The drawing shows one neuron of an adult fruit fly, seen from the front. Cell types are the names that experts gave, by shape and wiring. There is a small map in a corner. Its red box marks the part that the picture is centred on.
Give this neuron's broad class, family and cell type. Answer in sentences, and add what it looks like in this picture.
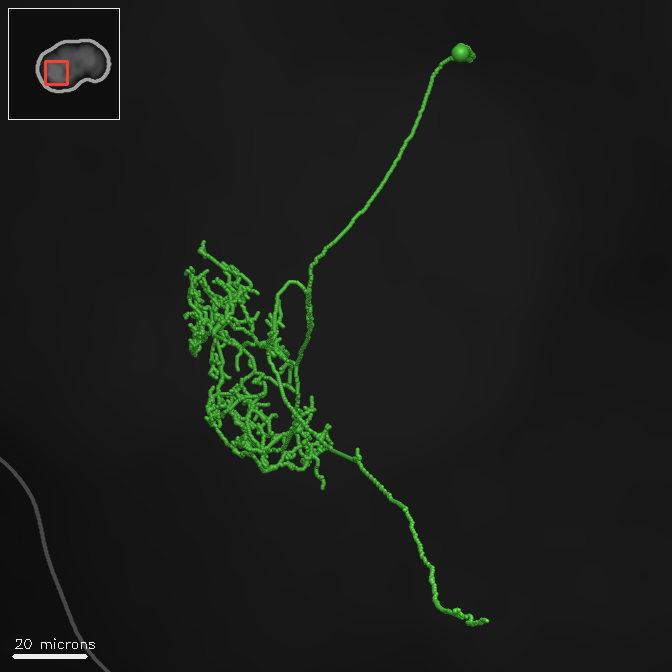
It is a nerve-cord intrinsic neuron. The family is hemilineage 23B. It is of cell type IN23B046. By the scale bar it is about 160 microns tall in this view. Dozens of branch ends can be seen.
